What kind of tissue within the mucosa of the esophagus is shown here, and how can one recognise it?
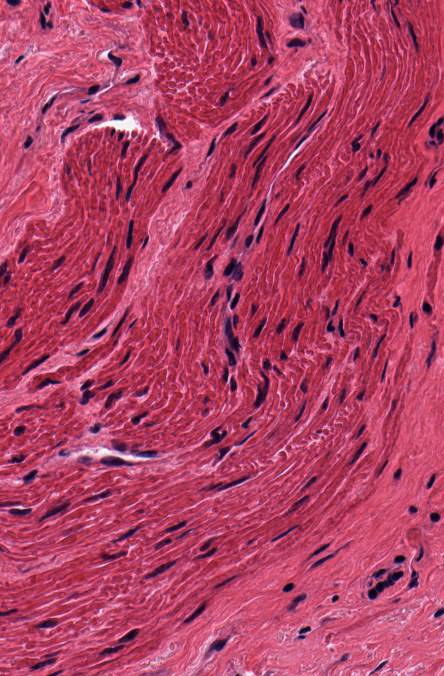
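Smooth muscle, in bundles of spindle-shaped cells sweeping in curving, interlacing arcs. Nuclei elongated, dark purple, cigar-shaped, along the cell length.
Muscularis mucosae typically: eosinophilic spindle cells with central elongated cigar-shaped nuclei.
Cytoplasm deeply eosinophilic, darker red than the surrounding stroma.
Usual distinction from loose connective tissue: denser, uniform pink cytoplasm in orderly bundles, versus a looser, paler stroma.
Paler pink, sparsely nucleated collagenous tissue between bundles, broadest lower right.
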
